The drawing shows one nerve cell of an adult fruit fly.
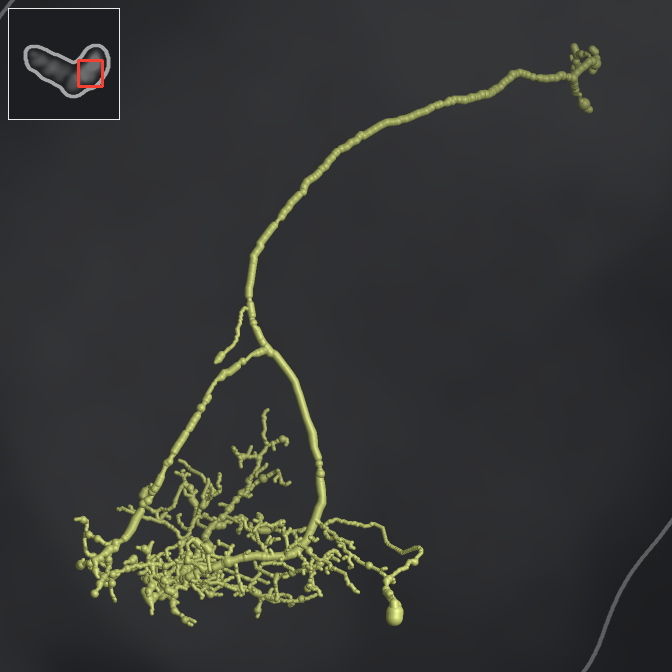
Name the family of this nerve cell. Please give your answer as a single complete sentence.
This nerve cell is designated as family hemilineage ALl1_ventral.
